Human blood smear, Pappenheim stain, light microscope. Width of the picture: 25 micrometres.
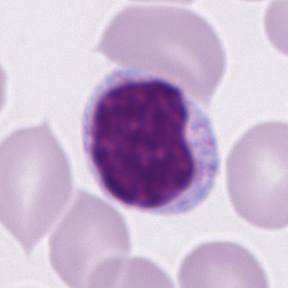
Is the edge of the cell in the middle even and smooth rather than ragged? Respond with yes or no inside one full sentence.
Yes, the edge of this cell is smooth and even.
